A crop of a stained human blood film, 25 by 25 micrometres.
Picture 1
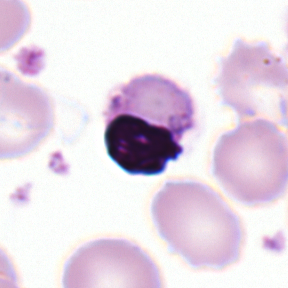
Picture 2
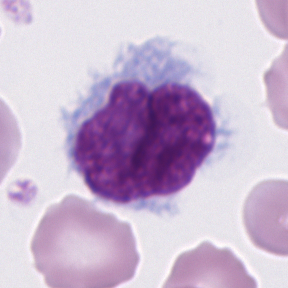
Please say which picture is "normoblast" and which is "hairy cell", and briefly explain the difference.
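The first picture shows a normoblast and the second a hairy cell. Size sets them apart: the normoblast measures about 9 by 8 micrometres overall, while the nucleus of the hairy cell alone is about 12 by 10 micrometres. In the hairy cell a deep vertical cleft divides that nucleus into two rounded halves. The normoblast's chromatin is very dark purple and densely clumped, and no nucleoli are seen.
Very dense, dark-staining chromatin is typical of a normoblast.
The hairy cell's chromatin is dark purple and clumped as well, but small paler patches lie between its clumps. The edges differ most plainly: many fine, hair-like projections fringe the hairy cell, whereas the normoblast's cytoplasm has a slightly ragged, irregular outline, especially along the top. The hairy cell's cytoplasm is pale blue, with no granules or vacuoles.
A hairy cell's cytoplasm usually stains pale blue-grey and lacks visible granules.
The normoblast's cytoplasm shows no distinct coarse granules, and no red cell touches it; the nearest lie apart on its right and below.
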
